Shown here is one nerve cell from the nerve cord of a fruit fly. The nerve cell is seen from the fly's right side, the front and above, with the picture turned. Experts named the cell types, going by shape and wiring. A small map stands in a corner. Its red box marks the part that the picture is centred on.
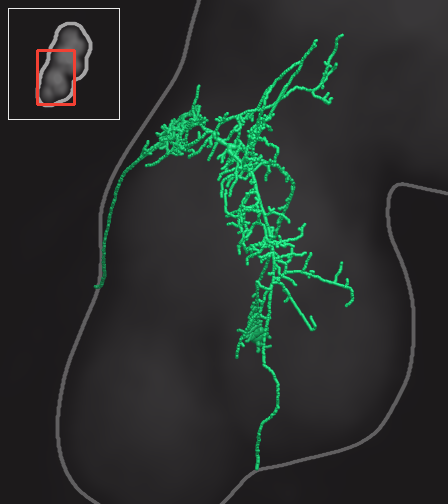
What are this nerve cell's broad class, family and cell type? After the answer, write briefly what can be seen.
Its broad class is efferent neuron of the nerve cord. Its family is hemilineage 00B. The cell type is EN00B017. Dozens of branch ends can be seen. In this view it is taller than it is wide.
